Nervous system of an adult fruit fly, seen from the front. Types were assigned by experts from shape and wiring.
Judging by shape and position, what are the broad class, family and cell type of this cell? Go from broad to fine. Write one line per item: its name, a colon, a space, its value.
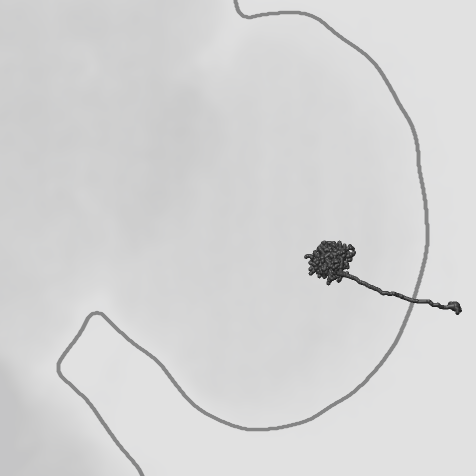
broad class: optic-lobe intrinsic neuron
family: Pm
cell type: Pm4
